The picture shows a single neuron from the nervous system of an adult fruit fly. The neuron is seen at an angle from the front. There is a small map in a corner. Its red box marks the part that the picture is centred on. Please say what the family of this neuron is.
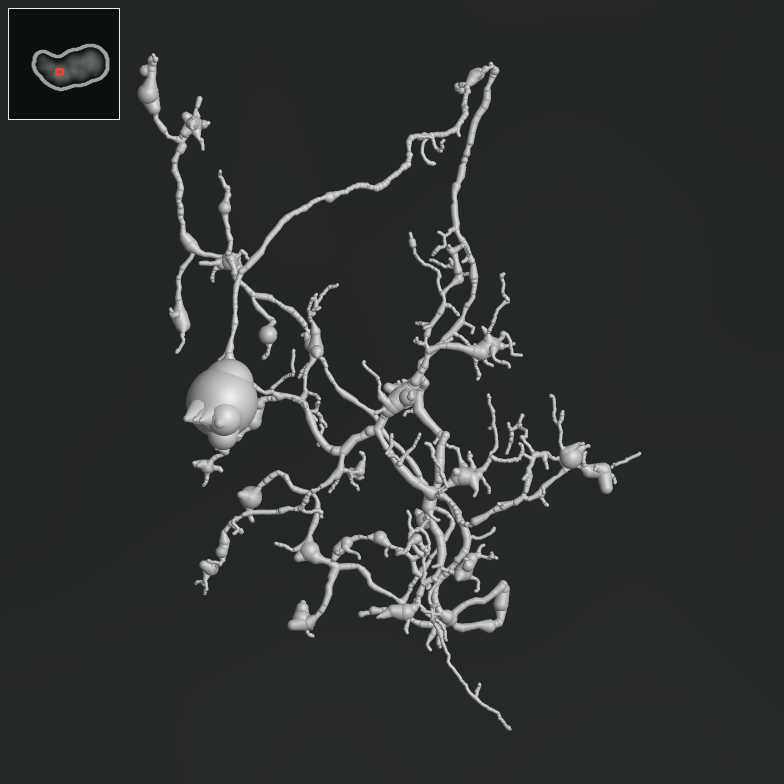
Cm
